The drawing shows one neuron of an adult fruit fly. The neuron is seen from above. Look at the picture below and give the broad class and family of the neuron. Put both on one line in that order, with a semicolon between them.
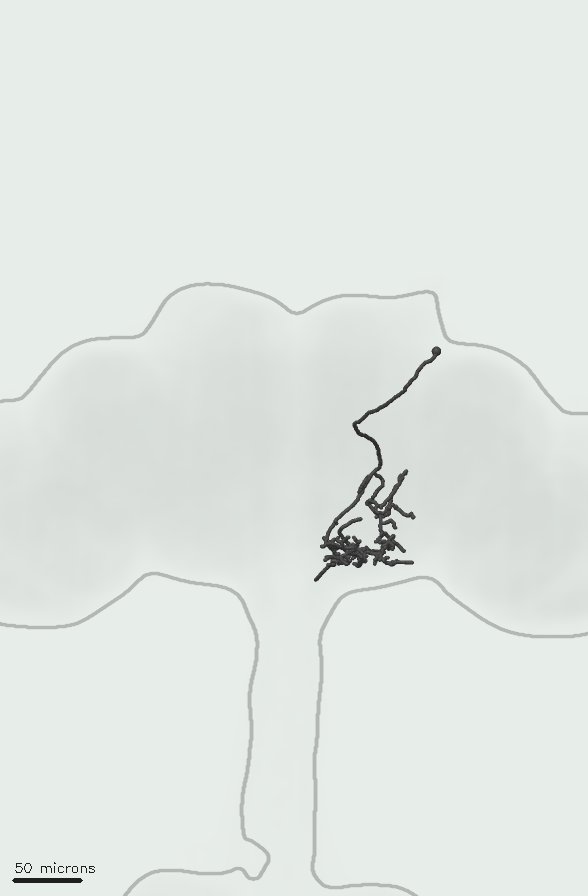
central-brain intrinsic neuron; hemilineage WEDd1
